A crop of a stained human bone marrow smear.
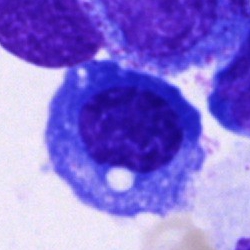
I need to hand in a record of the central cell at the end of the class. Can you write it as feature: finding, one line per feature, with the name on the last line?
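Chromatin: dense, dark purple
Cytoplasm: deep blue
Vacuole: one, clear and round, just below the nucleus
Granules: cytoplasm not packed with coarse ones
Name: plasma cell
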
